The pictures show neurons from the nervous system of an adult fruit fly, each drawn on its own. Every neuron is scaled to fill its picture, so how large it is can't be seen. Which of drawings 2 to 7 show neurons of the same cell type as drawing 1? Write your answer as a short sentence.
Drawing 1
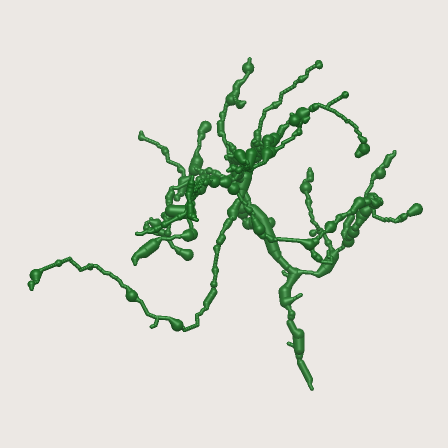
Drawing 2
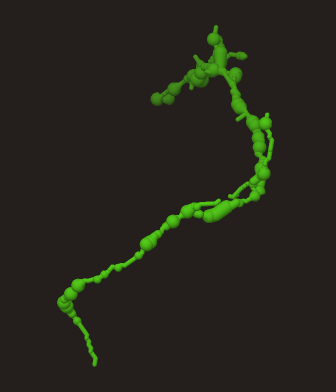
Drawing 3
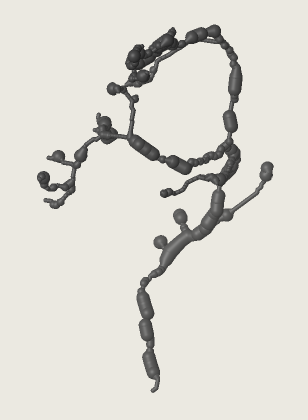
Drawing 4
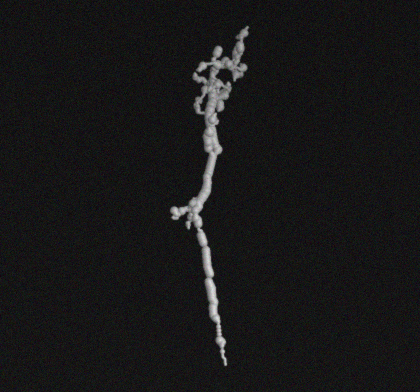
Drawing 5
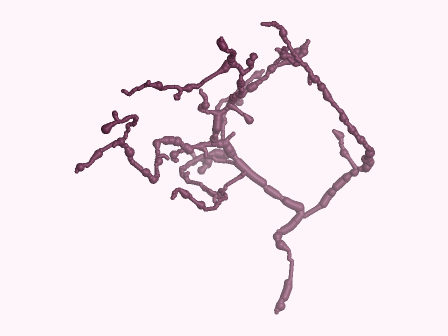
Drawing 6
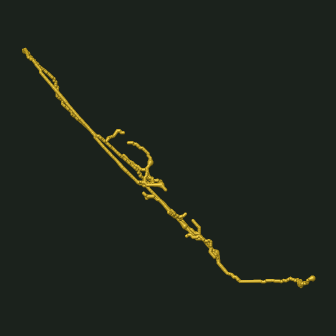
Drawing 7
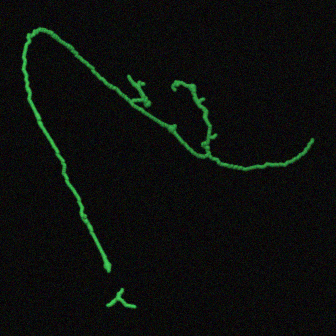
Drawing 2, drawing 3 and drawing 5 are of the same cell type.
